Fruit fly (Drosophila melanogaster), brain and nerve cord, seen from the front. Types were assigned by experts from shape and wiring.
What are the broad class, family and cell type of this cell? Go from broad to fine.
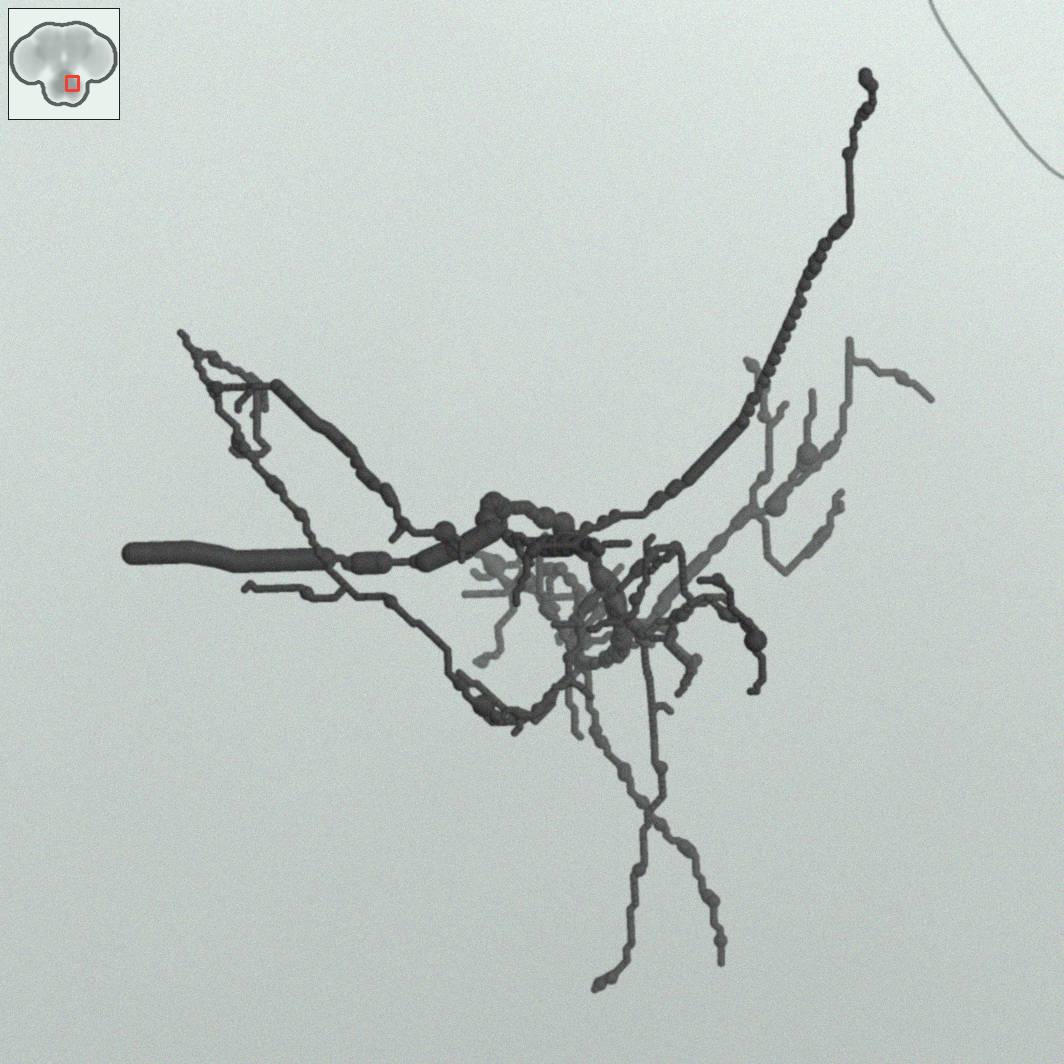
ascending neuron; hemilineage 19B; AN19B042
